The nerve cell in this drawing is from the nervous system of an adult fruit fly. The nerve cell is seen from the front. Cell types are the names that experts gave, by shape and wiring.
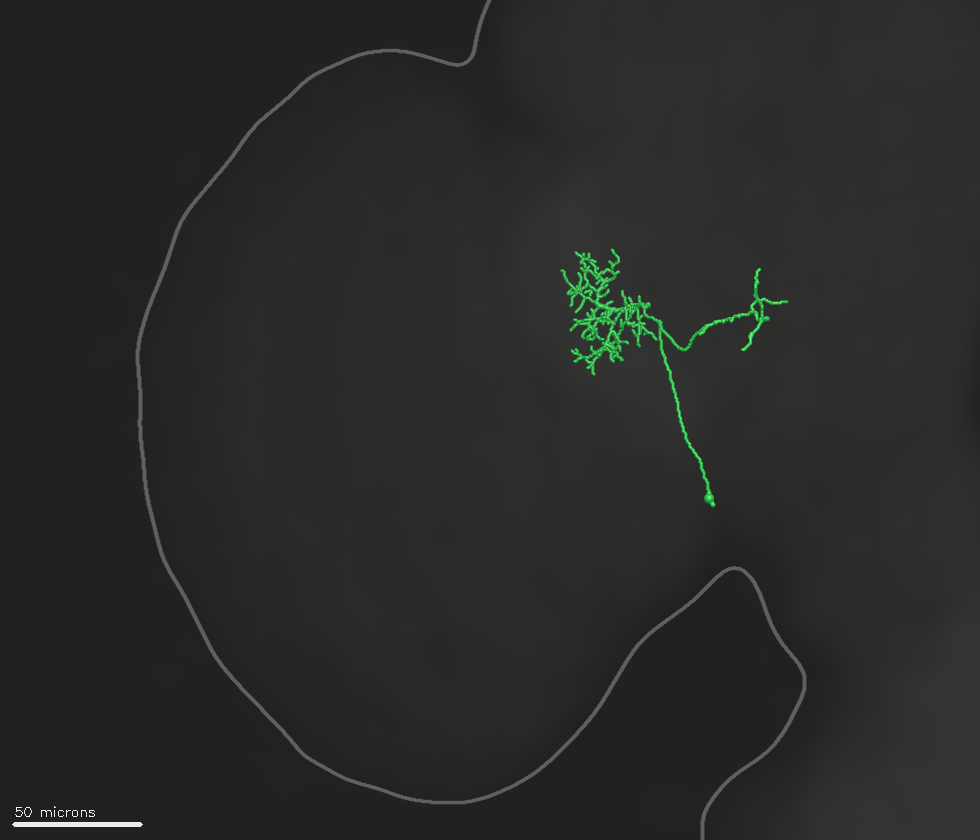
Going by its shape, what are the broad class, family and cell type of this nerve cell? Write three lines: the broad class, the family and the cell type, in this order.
visual projection neuron
LC
LC31a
